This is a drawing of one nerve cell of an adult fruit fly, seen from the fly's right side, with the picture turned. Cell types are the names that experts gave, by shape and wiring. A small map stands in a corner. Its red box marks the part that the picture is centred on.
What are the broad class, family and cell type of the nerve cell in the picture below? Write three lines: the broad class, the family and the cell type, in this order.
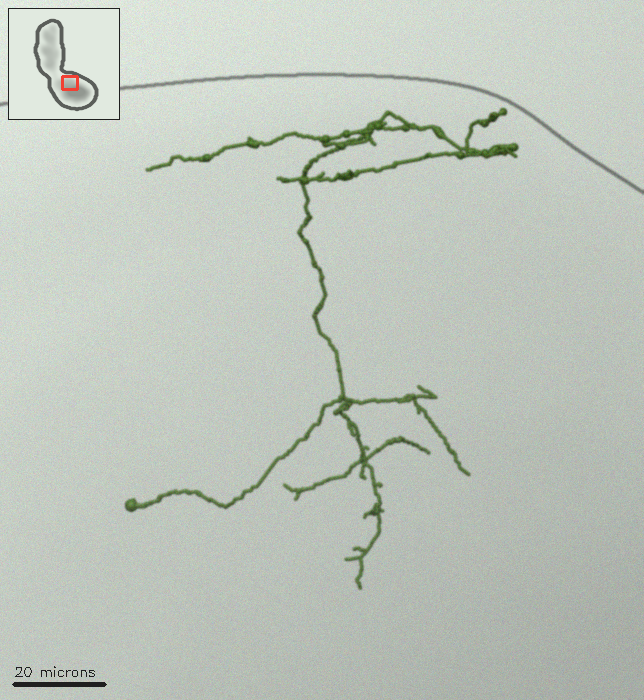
visual centrifugal neuron
LPT
LPT111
